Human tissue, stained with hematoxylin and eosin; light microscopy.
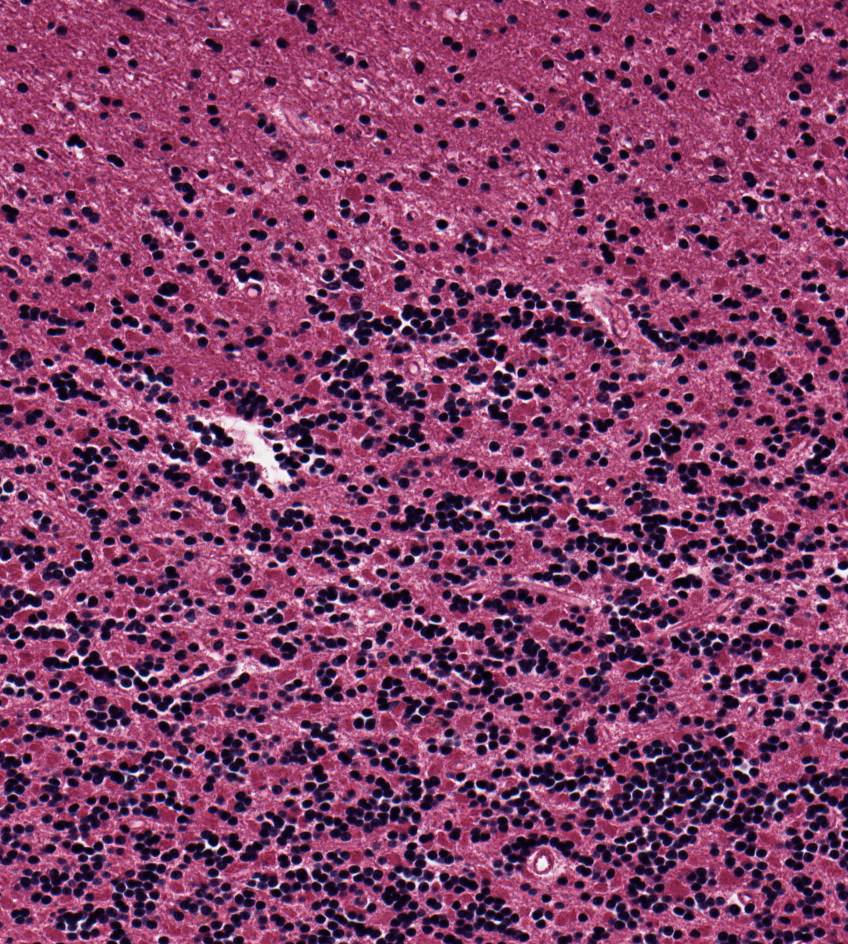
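Cerebellum, haematoxylin and eosin. Nuclei crowd the lower two-thirds of the field; the upper third holds far fewer, scattered in a finely fibrillar, evenly pink background. The crowded cells have small, round, uniformly dark-blue nuclei and scarcely any visible cytoplasm. Near the lower right lies a small round vessel cross-section with an open lumen.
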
